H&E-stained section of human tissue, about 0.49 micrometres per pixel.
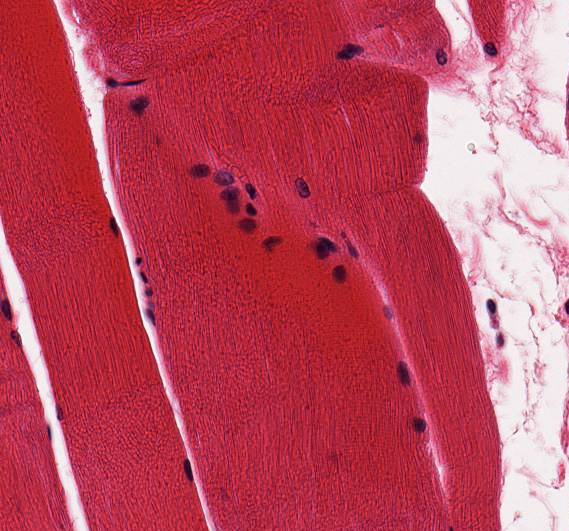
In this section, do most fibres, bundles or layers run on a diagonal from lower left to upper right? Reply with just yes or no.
No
